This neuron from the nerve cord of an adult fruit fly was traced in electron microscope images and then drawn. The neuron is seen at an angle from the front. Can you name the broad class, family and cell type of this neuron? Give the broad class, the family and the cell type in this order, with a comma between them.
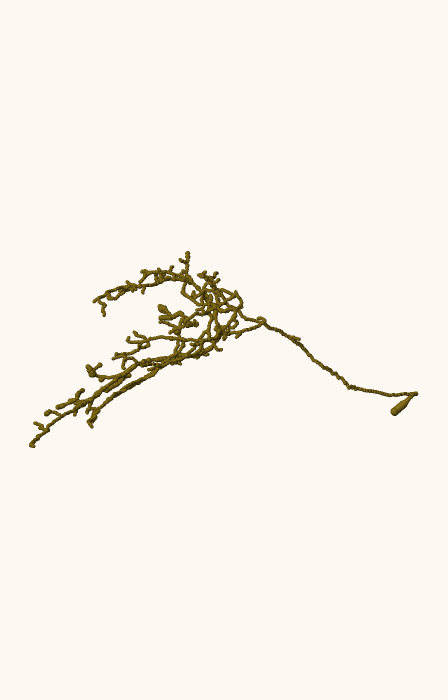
nerve-cord intrinsic neuron, hemilineage 16B, IN16B059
